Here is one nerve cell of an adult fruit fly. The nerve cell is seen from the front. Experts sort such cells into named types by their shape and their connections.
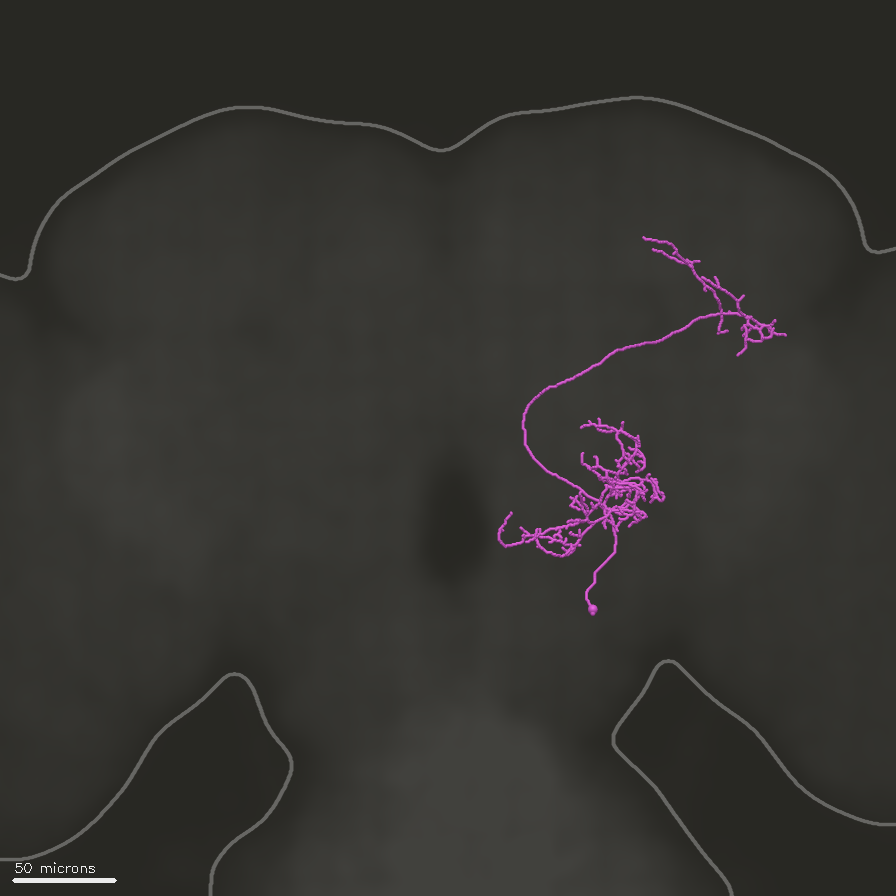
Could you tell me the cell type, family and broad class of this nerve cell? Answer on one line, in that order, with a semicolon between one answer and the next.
M_vPNml65; hemilineage ALv1; central-brain intrinsic neuron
